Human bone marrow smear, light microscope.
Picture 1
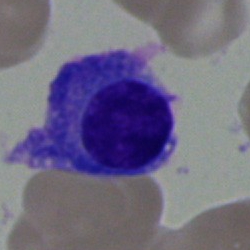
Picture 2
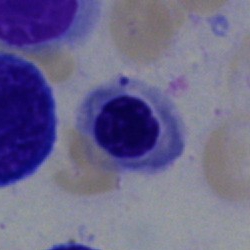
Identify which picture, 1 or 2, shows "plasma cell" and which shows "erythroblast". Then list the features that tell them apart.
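The plasma cell is in picture 1, the erythroblast in picture 2. The plasma cell has an irregular, ragged outline with tag-like projections on the left, whereas the erythroblast's outline is smooth and roughly oval. In the plasma cell the nucleus sits off-centre toward the right side, and most of the cytoplasm lies to its left.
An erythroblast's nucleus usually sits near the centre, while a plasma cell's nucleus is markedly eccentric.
The plasma cell's cytoplasm is abundant and deep blue; the erythroblast's is pale greyish-blue, with no visible granules.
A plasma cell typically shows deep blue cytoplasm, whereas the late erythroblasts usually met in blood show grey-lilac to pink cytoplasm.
Both nuclei hold dense, dark purple chromatin: throughout the nucleus in the plasma cell, coarsely clumped in the erythroblast, where no nucleoli can be seen.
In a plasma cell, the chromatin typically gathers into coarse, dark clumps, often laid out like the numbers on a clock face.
A red cell presses against the lower edge of the plasma cell, and a small dark purple dot sits at the top edge of the erythroblast.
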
